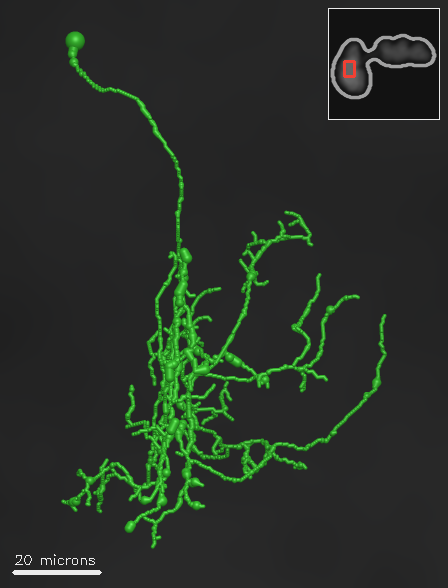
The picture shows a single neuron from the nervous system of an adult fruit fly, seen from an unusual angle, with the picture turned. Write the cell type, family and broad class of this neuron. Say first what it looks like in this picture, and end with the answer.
The cell body can be seen at the upper left of the picture. By the scale bar it is about 120 microns tall in this view. The picture shows dozens of branch ends. Its cell type is LHAV2f2_b. Its family is hemilineage SLPav3. Its broad class is central-brain intrinsic neuron.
